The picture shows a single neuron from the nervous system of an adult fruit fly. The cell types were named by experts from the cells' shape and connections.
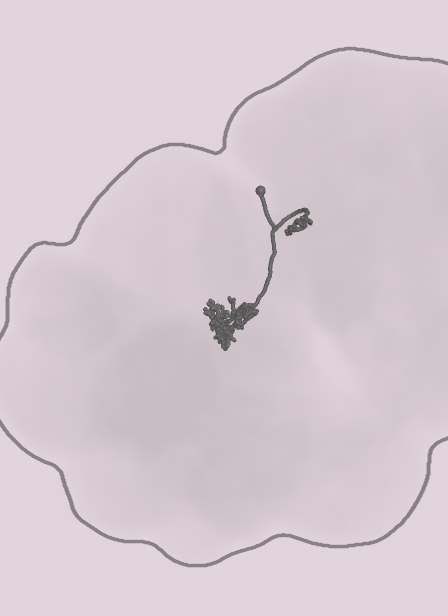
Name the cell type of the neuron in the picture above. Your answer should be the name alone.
LC21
